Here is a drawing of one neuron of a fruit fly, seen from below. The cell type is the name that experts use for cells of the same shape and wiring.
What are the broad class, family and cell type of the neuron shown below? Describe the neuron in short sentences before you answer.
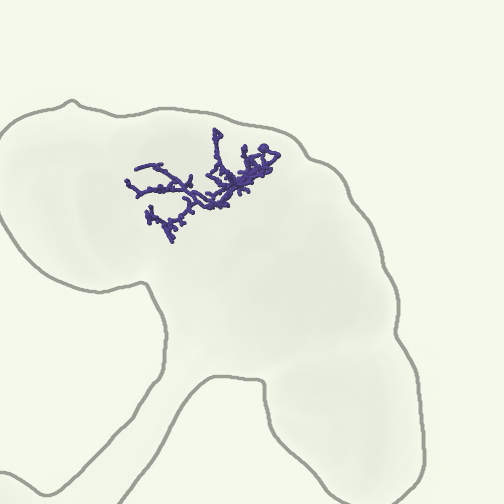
It is in the brain and does not reach the nerve cord. As drawn here it is wider than it is tall. This is a central-brain intrinsic neuron. Its family is hemilineage SMPad2. The cell type is SMP091.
